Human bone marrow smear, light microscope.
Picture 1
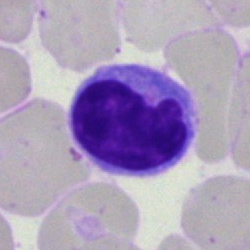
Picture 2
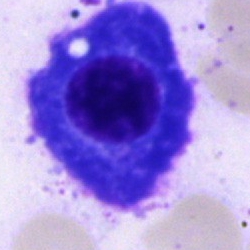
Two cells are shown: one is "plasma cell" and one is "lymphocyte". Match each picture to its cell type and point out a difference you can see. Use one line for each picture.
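Picture 1 – lymphocyte. The nucleus fills most of the cell.
Picture 2 – plasma cell. The cytoplasm is abundant and deep blue.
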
